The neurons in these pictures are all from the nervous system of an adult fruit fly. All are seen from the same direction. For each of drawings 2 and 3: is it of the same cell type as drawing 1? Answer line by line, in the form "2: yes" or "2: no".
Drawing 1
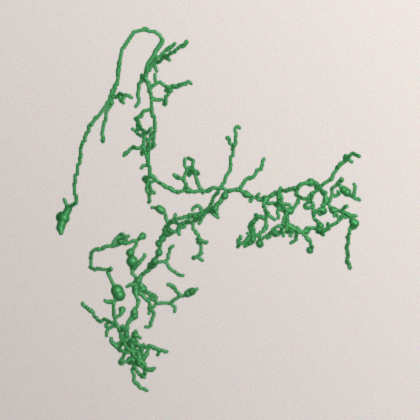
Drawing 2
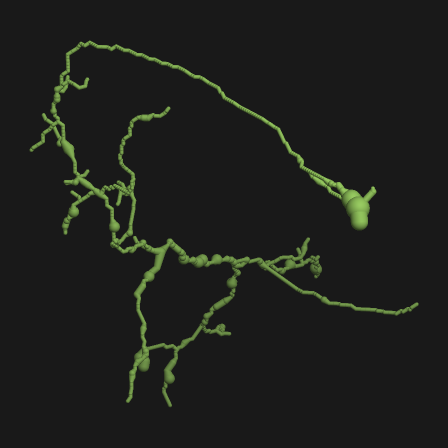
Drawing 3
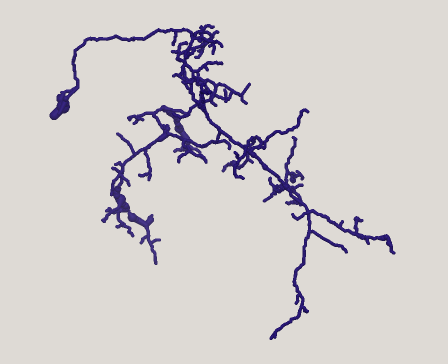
2: yes
3: yes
